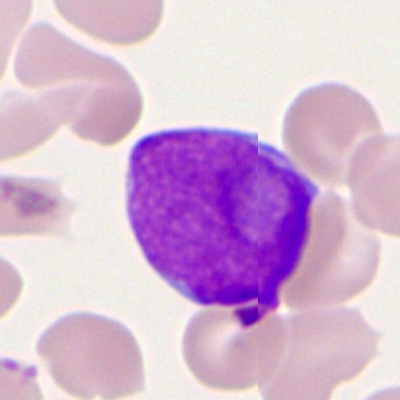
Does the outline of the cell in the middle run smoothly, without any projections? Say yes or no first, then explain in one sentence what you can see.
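No. A small dark purple knob projects from the bottom edge of the cell.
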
